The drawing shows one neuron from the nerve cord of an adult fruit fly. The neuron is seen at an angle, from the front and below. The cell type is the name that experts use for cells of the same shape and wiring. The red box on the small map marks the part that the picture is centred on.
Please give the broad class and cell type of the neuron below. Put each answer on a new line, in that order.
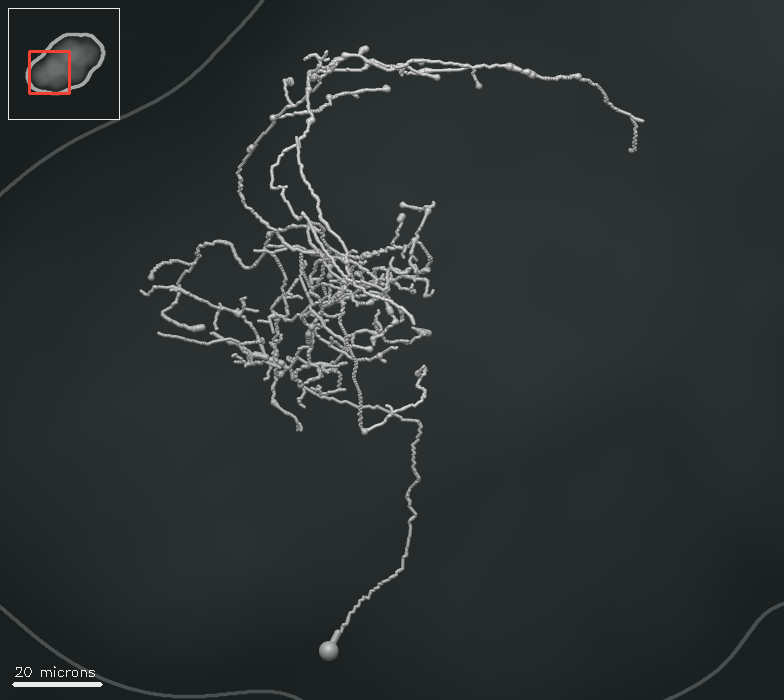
nerve-cord intrinsic neuron
INXXX339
